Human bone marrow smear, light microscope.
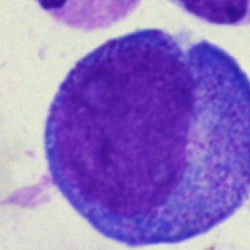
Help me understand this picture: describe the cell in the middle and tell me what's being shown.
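Cytoplasm colour comes first on the list, and it stains blue. Its layout comes second: most of it forms a crescent on the right side of the nucleus. Third are the granules, fine and reddish-purple, scattered through the cytoplasm. Last is a paler zone lying just to the right of the nucleus. The cell is a promyelocyte.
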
